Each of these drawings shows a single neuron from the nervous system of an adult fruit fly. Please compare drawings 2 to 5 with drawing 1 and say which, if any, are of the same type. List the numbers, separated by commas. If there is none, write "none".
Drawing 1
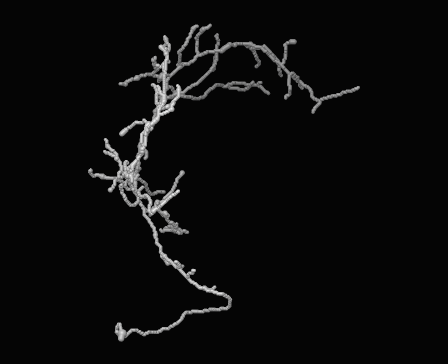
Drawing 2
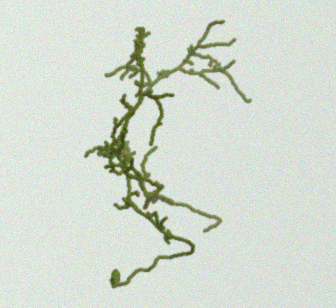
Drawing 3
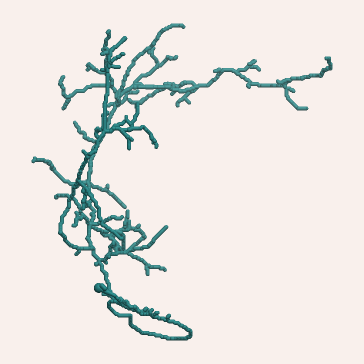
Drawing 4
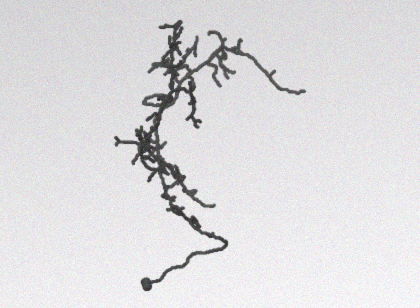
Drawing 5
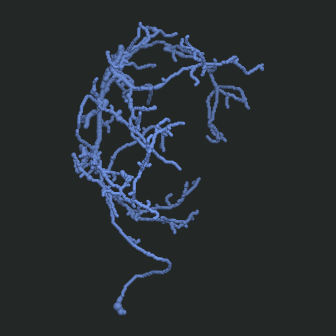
2, 3, 4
